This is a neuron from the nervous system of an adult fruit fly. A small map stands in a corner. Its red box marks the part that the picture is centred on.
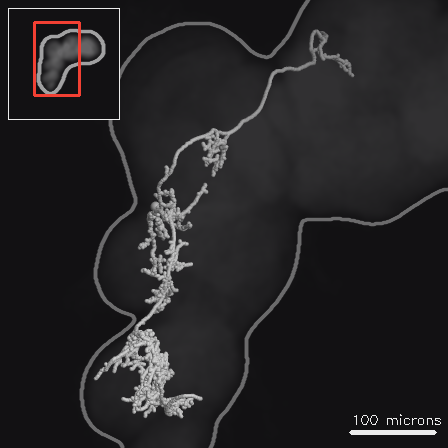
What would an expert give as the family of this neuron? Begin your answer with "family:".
family: hemilineage 01A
